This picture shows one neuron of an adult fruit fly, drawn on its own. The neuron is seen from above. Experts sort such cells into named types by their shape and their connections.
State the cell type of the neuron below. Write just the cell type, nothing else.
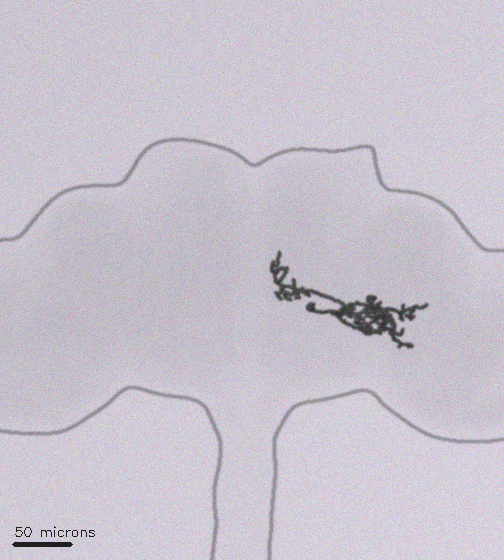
SLP402_b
